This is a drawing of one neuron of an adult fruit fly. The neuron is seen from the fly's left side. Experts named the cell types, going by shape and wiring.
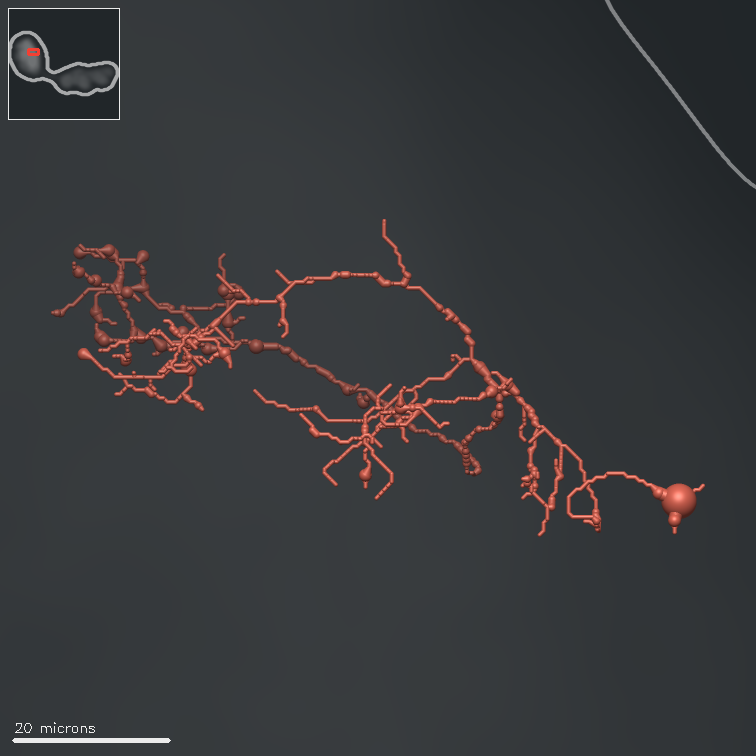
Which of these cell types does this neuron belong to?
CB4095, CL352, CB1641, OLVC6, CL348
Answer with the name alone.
CB4095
